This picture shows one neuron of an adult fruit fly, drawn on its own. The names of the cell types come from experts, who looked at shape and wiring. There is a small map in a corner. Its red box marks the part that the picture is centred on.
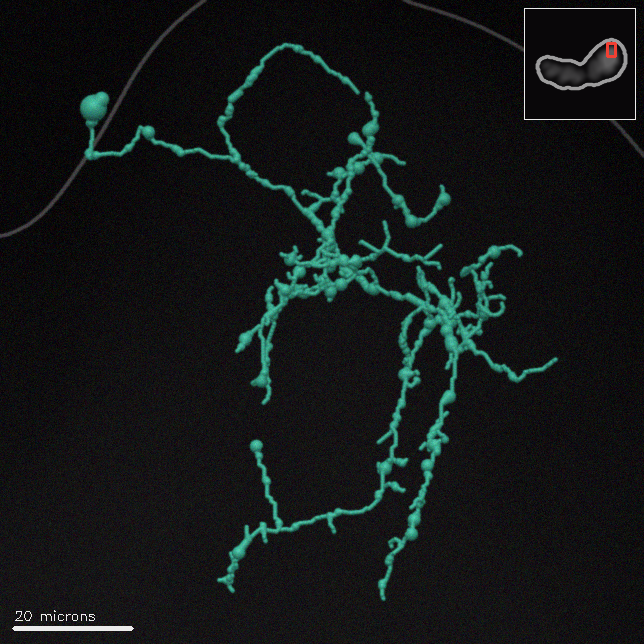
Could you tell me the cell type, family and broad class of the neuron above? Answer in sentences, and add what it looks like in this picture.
The cell type is SLP288. The family is hemilineage SLPpm1. Its broad class is central-brain intrinsic neuron. The cell body is at the upper left of the picture. From top to bottom in the picture it spans about 95 microns. The picture shows dozens of branch ends.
